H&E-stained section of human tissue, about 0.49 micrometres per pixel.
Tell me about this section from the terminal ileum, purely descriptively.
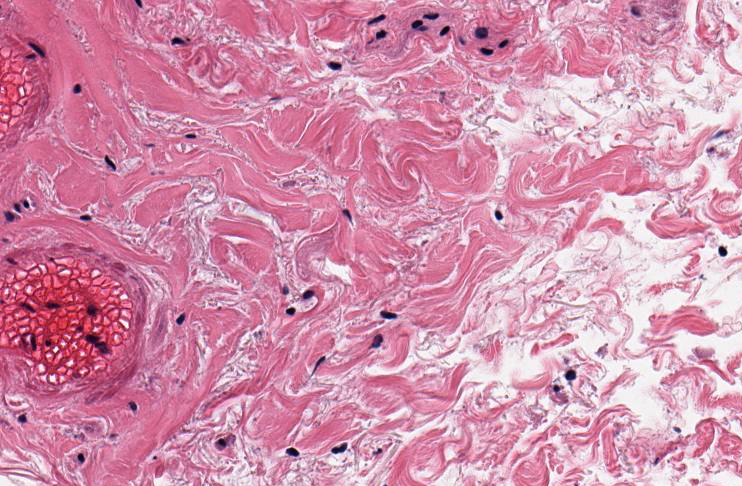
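Many collagen bundles are wavy and curled rather than straight. Nuclei are sparse, small, dark and mostly elongated; these are fibroblasts, scattered between the collagen bundles. The left side is more compact, whereas towards the right side the bundles are loosely spaced with clear white gaps between them. A vessel cut at the upper left corner is filled with red blood cells.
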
